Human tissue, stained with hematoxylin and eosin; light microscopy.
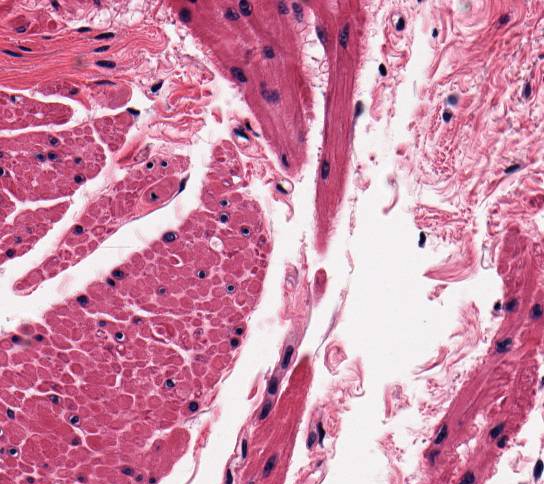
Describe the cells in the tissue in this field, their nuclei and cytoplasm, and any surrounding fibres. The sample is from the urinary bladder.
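In the large left bundle, the fibres form closely packed polygonal pink profiles separated by thin pale clefts. A nucleus caught in a cross-cut fibre is a single dark round dot at the centre of the profile. In the lengthwise fibres at the top and right, nuclei are elongated and parallel to the long axis of the fibres.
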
